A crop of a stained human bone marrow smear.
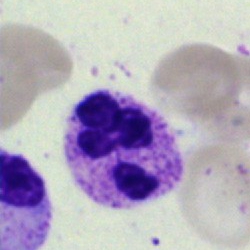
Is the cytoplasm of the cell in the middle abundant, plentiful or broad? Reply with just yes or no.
Yes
